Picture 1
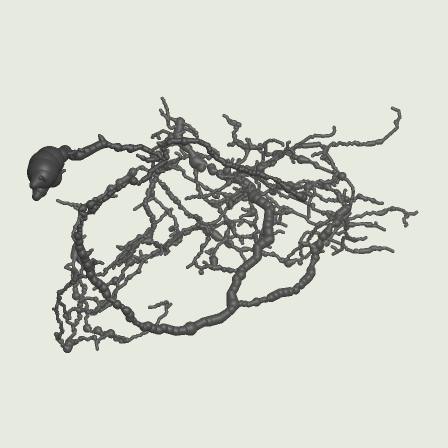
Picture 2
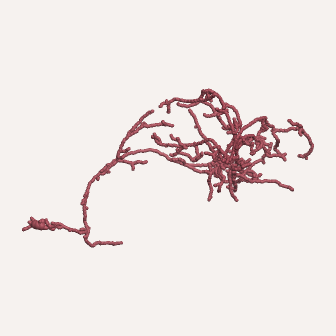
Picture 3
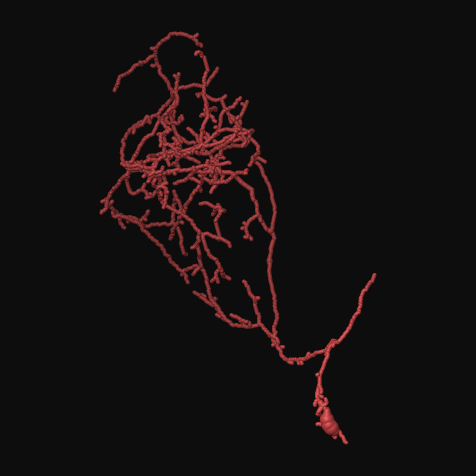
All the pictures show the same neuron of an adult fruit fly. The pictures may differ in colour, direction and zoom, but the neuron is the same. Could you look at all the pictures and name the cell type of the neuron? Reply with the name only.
MN13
